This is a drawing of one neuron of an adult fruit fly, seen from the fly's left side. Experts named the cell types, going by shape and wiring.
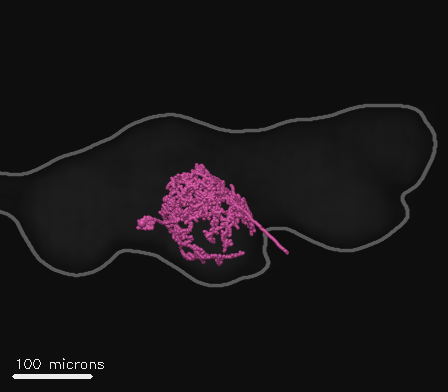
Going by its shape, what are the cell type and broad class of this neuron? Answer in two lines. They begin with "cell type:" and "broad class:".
cell type: Pleural remotor/abductor MN
broad class: motor neuron of the nerve cord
